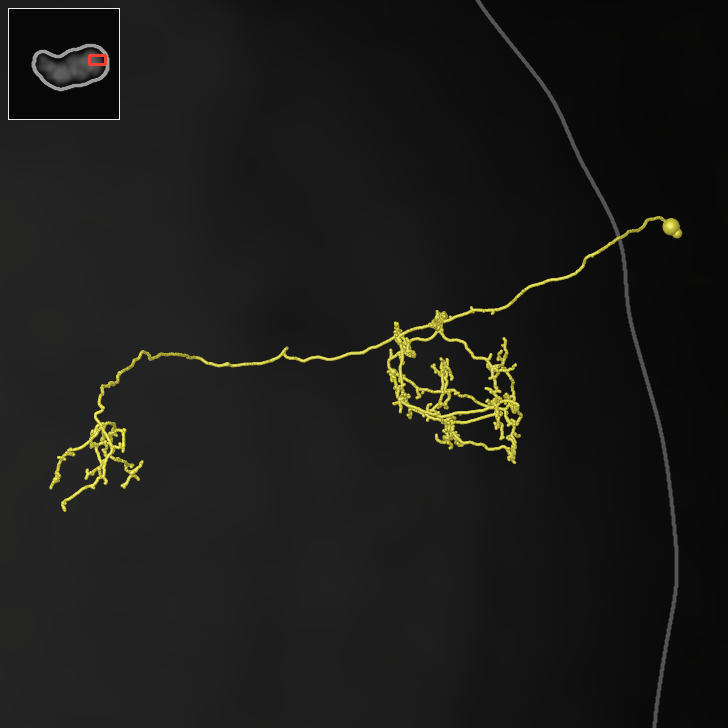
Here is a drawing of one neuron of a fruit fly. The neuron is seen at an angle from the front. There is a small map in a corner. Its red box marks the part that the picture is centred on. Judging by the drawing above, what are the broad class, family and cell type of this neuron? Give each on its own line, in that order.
optic-lobe intrinsic neuron
Tm
Tm36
